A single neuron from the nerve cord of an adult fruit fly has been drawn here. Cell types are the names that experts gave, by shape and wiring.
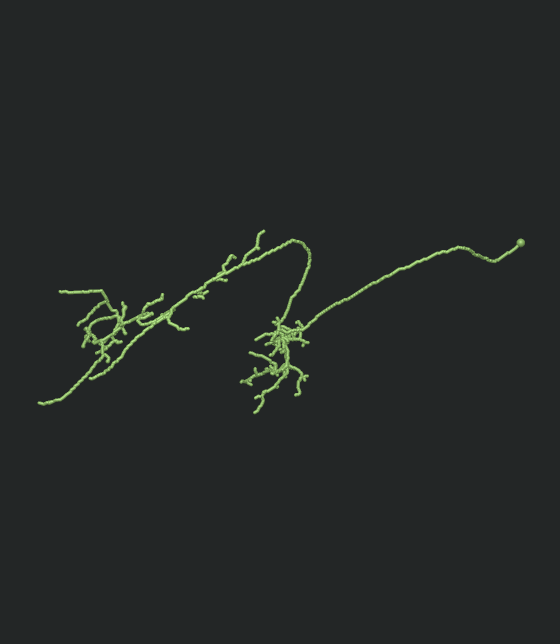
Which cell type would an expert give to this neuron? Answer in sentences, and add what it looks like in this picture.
Its cell type is IN06A129. This is a nerve-cord intrinsic neuron. Dozens of branch ends can be seen. As drawn here it is more than twice as wide as it is tall.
